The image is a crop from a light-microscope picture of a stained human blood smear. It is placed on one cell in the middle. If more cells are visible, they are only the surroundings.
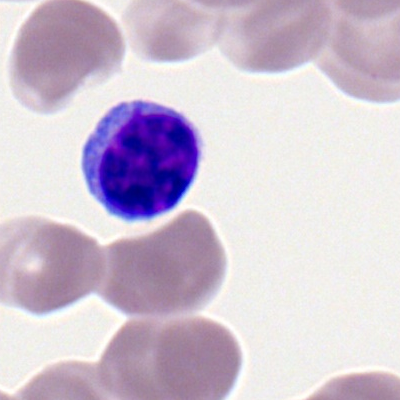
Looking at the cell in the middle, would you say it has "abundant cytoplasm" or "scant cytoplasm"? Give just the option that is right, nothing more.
Scant cytoplasm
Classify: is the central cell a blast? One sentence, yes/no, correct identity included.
No, the middle cell is actually a lymphocyte rather than a blast.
